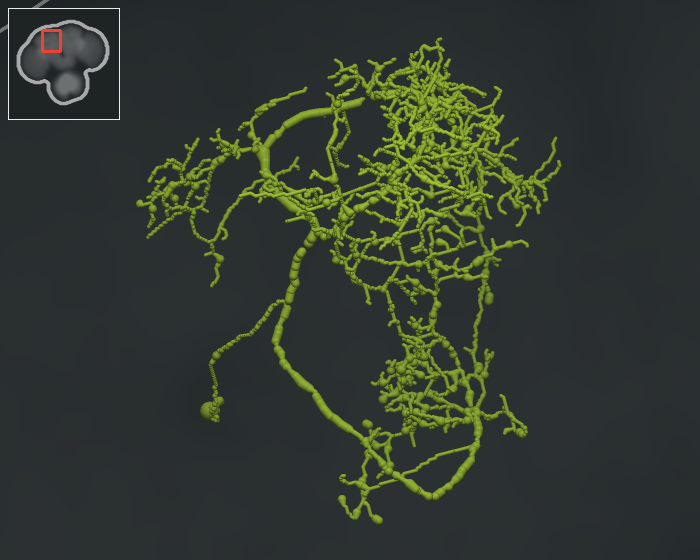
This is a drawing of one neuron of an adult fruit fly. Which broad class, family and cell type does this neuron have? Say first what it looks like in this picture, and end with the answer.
The picture shows more than a hundred branch ends. In this view it is about as wide as it is tall. Its broad class is central-brain intrinsic neuron. The family is hemilineage AOTUv4_dorsal. It is of cell type SMP153_a.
